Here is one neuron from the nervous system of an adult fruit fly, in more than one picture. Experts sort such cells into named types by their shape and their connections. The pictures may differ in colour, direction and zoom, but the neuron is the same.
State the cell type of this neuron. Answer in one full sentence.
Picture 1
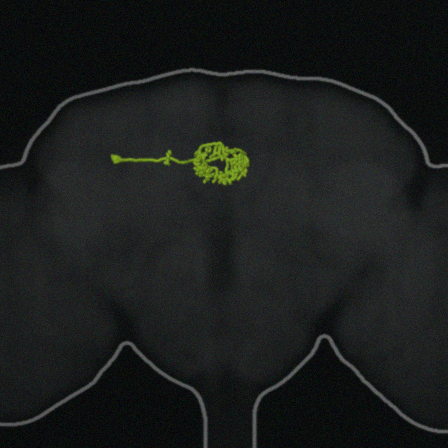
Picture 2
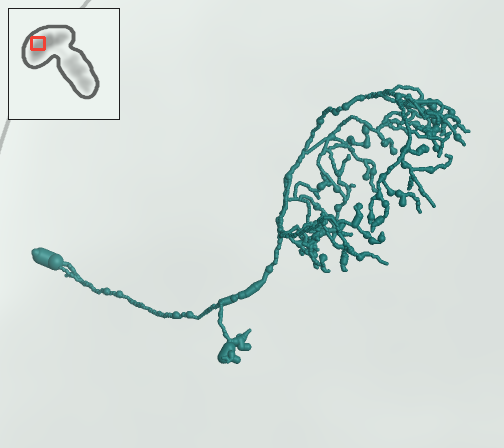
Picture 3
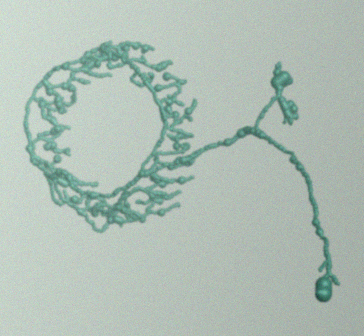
It is ER2_c that names the cell type of this neuron.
